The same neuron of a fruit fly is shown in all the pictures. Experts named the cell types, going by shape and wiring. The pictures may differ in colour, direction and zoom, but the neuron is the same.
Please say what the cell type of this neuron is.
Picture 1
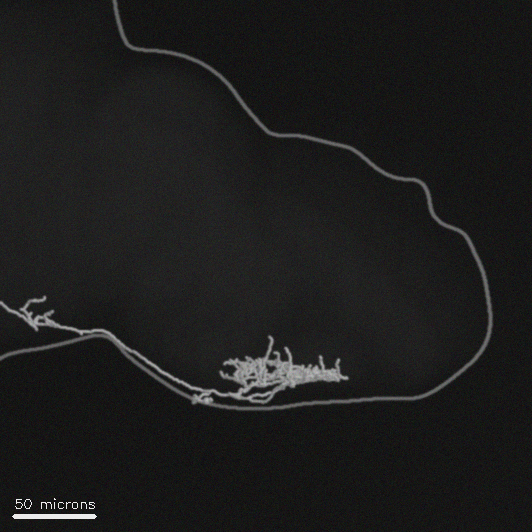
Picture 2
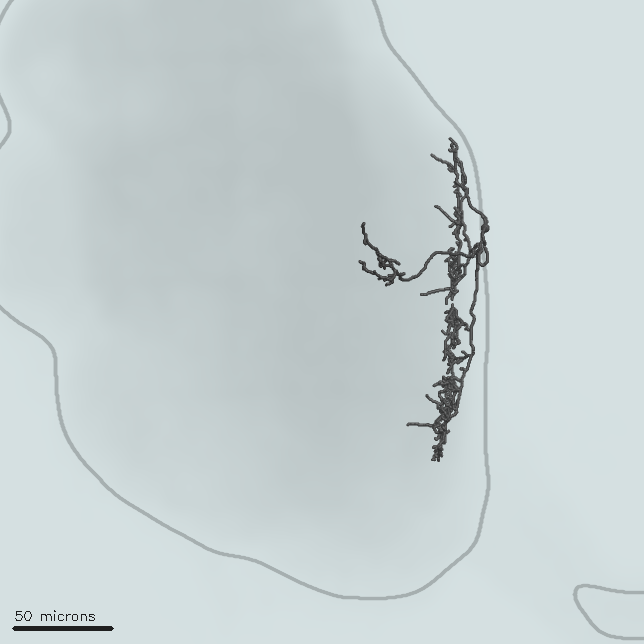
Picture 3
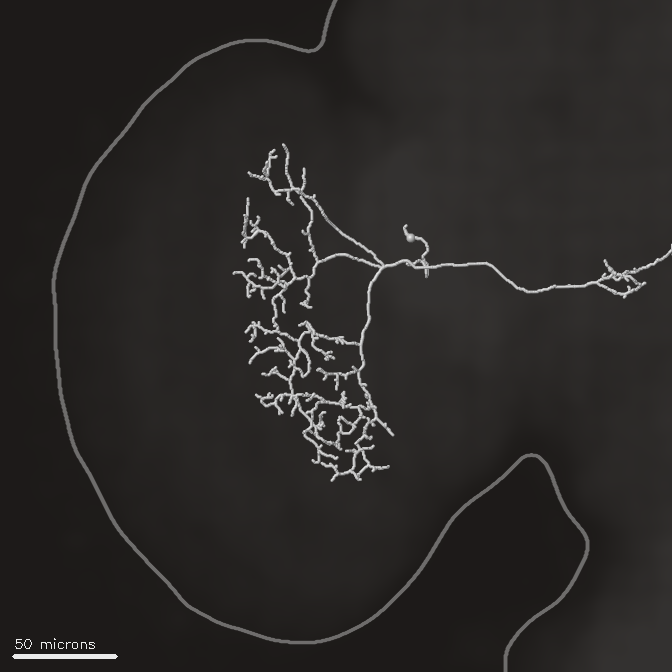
VST1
